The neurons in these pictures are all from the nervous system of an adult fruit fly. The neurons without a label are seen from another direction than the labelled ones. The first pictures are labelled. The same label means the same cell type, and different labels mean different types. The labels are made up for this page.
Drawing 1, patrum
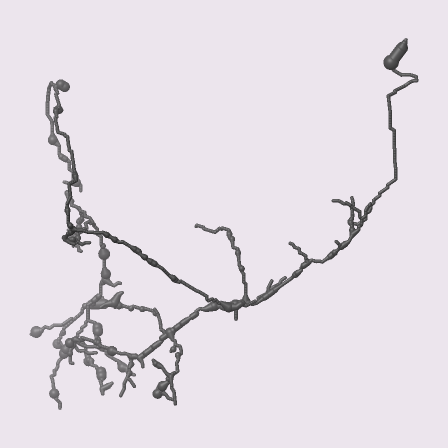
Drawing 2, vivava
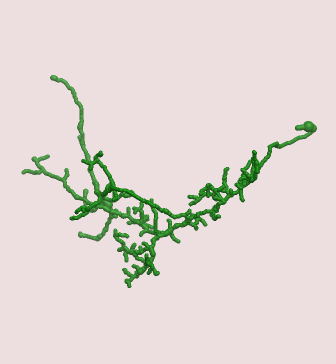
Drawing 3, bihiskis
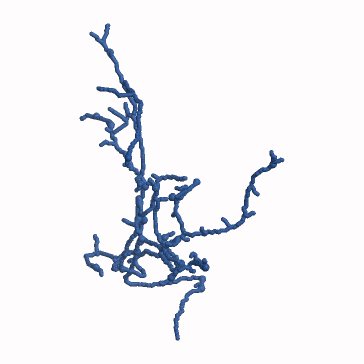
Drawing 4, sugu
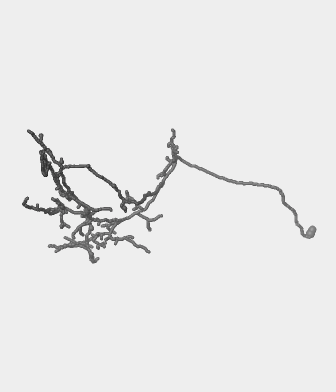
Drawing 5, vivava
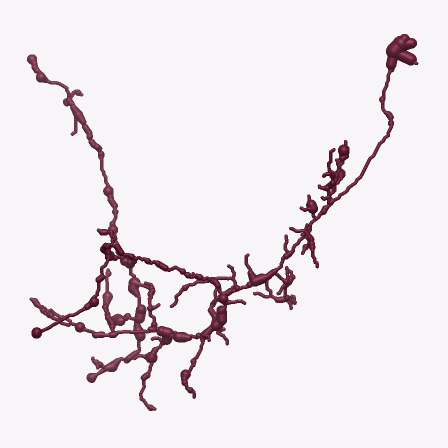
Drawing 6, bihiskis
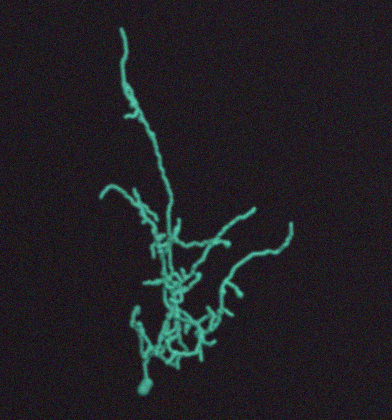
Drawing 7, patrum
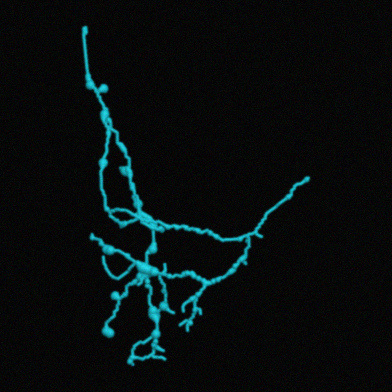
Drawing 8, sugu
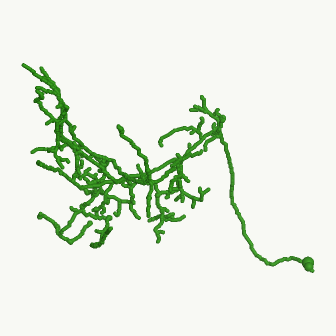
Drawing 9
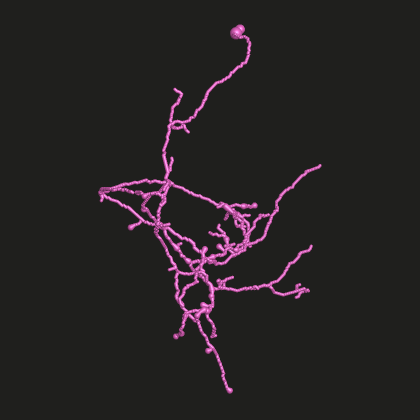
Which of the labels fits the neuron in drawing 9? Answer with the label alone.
patrum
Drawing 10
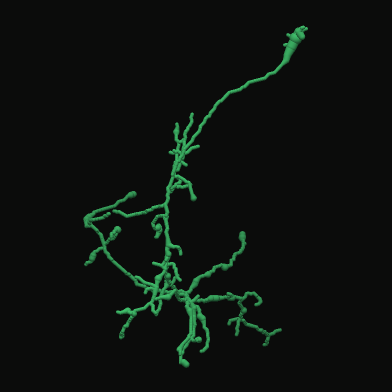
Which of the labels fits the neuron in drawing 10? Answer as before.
patrum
